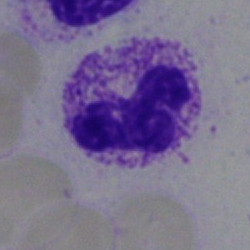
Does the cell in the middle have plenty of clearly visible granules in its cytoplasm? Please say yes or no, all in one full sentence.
Yes, the cell's cytoplasm contains many granules that can be seen.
